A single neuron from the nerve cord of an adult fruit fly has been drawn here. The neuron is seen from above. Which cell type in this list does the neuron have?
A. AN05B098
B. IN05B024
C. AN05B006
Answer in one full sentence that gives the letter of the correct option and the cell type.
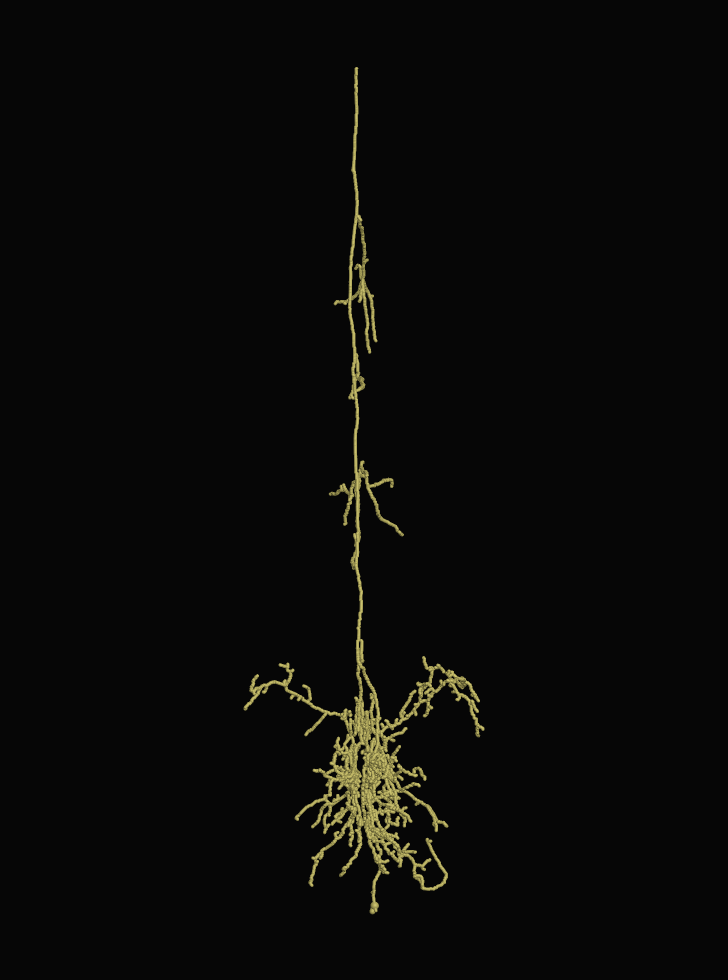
What option A names, AN05B098, is the cell type of the neuron.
